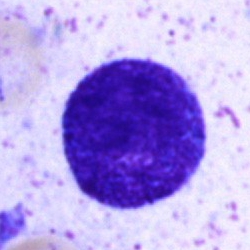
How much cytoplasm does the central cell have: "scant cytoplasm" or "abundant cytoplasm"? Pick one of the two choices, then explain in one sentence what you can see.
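Scant cytoplasm. The nucleus fills almost the whole cell.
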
